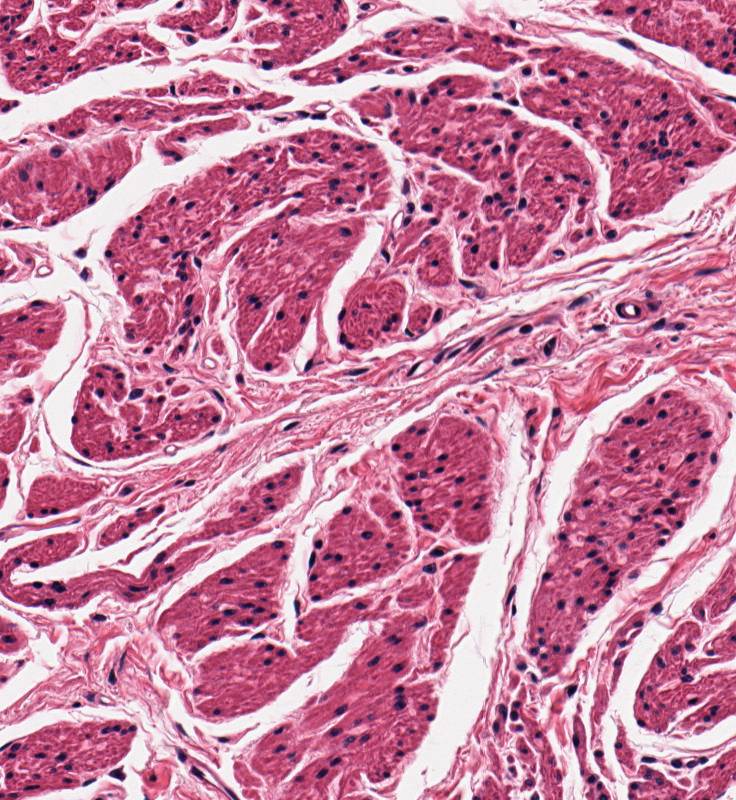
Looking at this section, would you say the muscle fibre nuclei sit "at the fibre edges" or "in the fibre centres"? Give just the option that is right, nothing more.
In the fibre centres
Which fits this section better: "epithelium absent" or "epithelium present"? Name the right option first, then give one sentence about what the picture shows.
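Epithelium absent. No epithelium, glands or fat cells are present in the field.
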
